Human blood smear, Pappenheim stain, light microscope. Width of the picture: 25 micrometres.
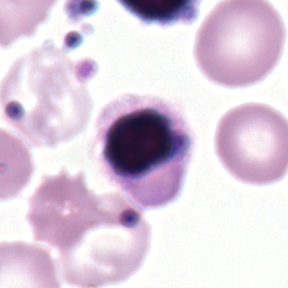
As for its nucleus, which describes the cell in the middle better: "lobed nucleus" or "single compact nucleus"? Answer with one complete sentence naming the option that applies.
One compact round, oval or kidney-shaped mass makes up the nucleus.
